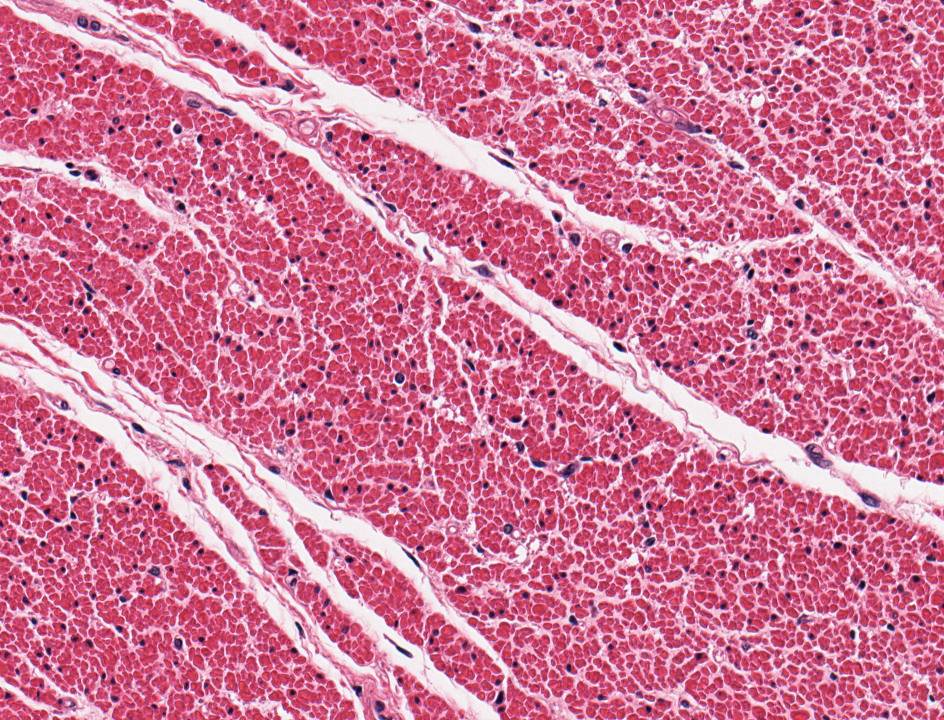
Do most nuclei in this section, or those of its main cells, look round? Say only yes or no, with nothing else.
Yes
